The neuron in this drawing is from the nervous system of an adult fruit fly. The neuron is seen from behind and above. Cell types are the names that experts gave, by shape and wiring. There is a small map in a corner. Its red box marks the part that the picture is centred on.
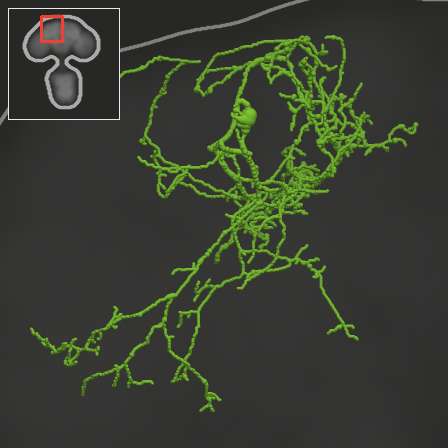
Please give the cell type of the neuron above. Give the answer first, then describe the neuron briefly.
Its cell type is SMP238. This is a central-brain intrinsic neuron. Its cell body lies at the top of the picture. Dozens of branch ends can be seen.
